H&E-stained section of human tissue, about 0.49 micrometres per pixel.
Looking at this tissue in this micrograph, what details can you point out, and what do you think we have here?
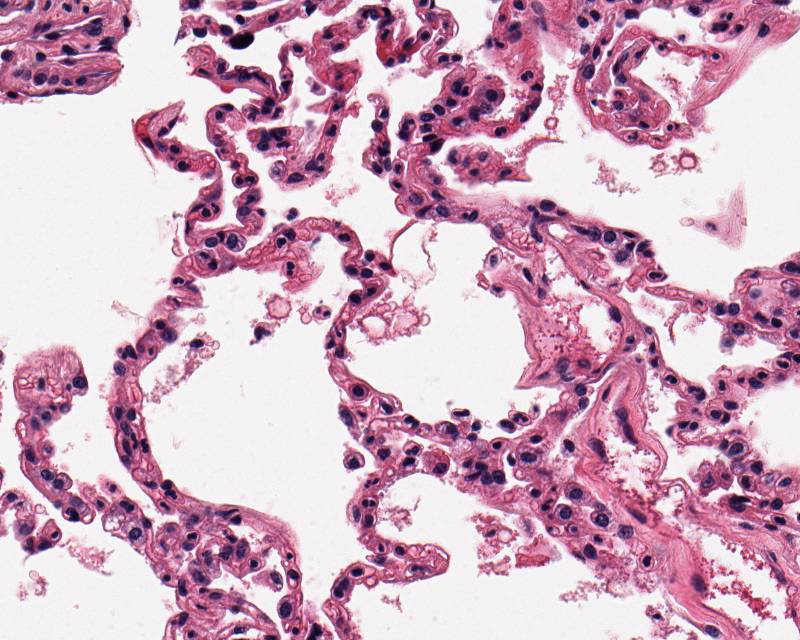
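Thin branching septa outline large empty spaces occupying most of the field. These spaces contain only scant wisps of pale pink material and a few detached rounded cells, and no glands are present. The tissue is lung.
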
